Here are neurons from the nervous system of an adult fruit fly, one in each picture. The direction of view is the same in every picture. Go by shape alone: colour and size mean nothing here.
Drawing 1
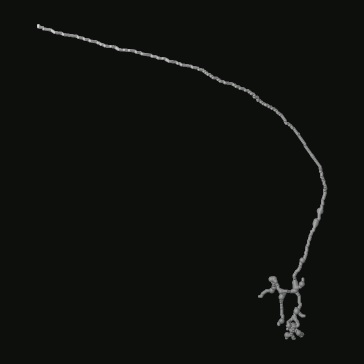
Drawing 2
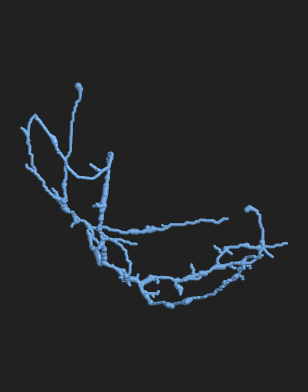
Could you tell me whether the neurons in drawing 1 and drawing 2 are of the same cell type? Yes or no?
no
